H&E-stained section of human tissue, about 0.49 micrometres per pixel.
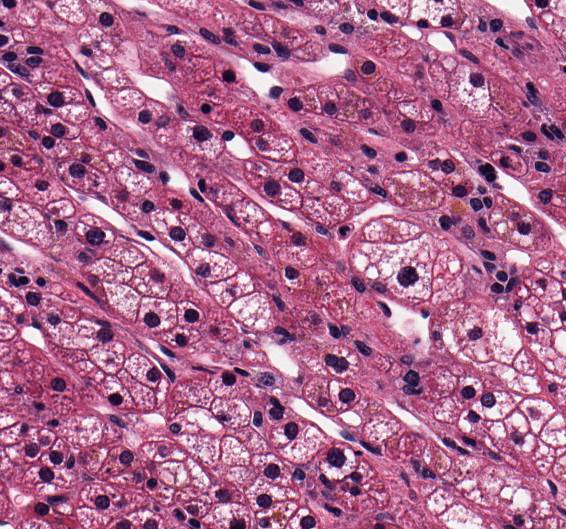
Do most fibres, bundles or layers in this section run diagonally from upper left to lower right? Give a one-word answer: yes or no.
Yes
